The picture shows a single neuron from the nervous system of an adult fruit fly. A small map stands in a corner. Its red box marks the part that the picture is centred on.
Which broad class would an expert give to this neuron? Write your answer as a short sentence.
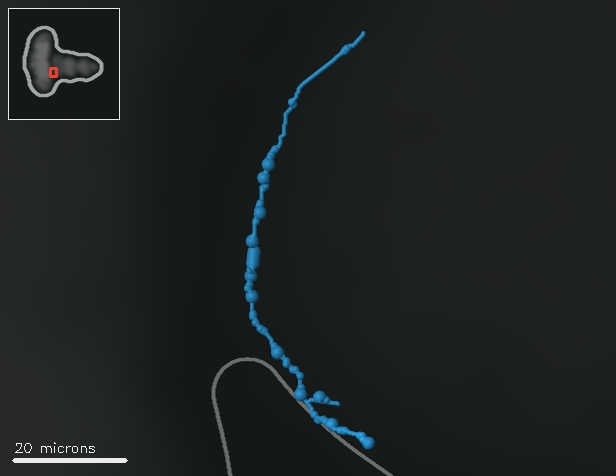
The broad class is sensory neuron entering the nerve cord.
